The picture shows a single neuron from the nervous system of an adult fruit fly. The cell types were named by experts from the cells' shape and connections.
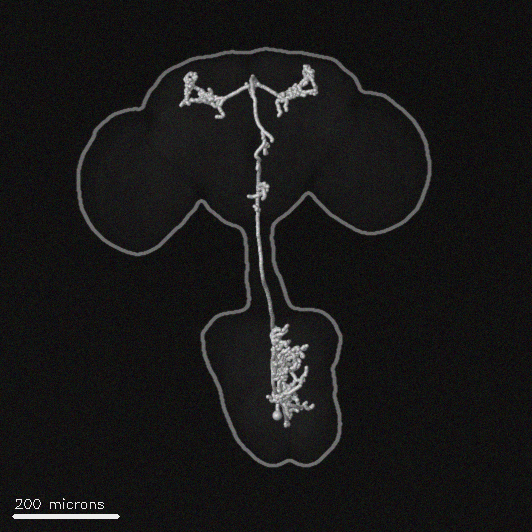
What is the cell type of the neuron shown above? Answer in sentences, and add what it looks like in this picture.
Its cell type is AN05B103. Its broad class is ascending neuron. The cell body can be seen at the bottom of the picture. By the scale bar it is about 700 microns tall in this view.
